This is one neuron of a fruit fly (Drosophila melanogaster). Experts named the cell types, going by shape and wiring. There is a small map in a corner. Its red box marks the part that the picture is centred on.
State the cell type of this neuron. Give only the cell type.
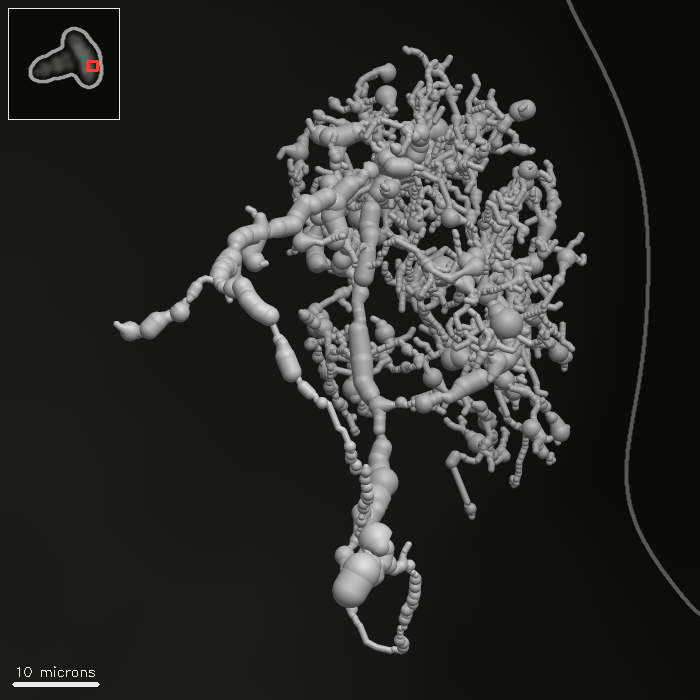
AVLP411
